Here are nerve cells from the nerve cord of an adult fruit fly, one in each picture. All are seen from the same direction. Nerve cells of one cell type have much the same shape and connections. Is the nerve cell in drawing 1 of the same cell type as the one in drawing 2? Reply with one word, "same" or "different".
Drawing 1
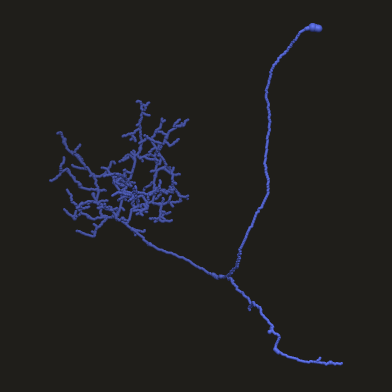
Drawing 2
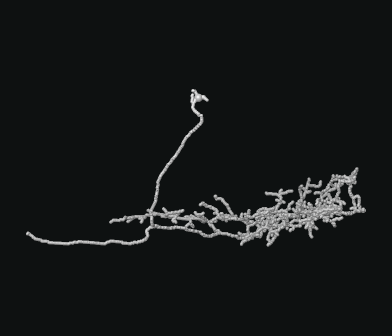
different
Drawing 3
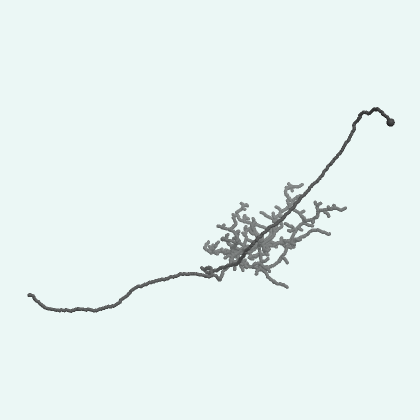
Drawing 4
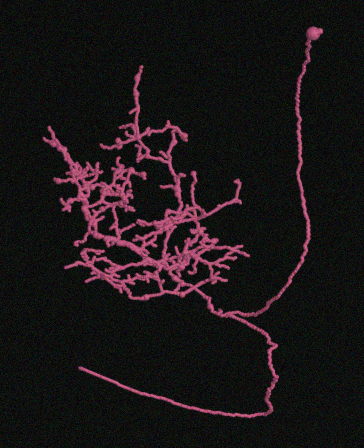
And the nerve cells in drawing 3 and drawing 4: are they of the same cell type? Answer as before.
different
